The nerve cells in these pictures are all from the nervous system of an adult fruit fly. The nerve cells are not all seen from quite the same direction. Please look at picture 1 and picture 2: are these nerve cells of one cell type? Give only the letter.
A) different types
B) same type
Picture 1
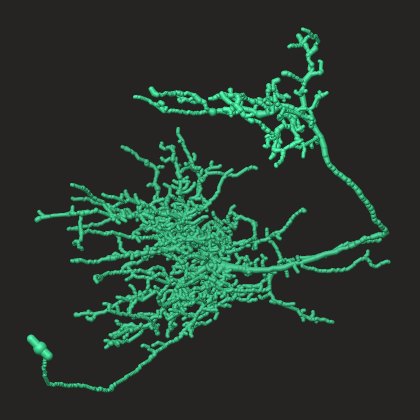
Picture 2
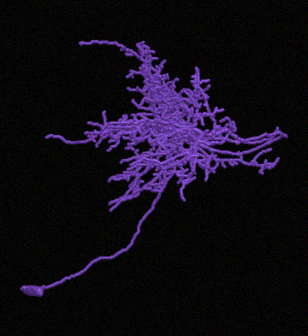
B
